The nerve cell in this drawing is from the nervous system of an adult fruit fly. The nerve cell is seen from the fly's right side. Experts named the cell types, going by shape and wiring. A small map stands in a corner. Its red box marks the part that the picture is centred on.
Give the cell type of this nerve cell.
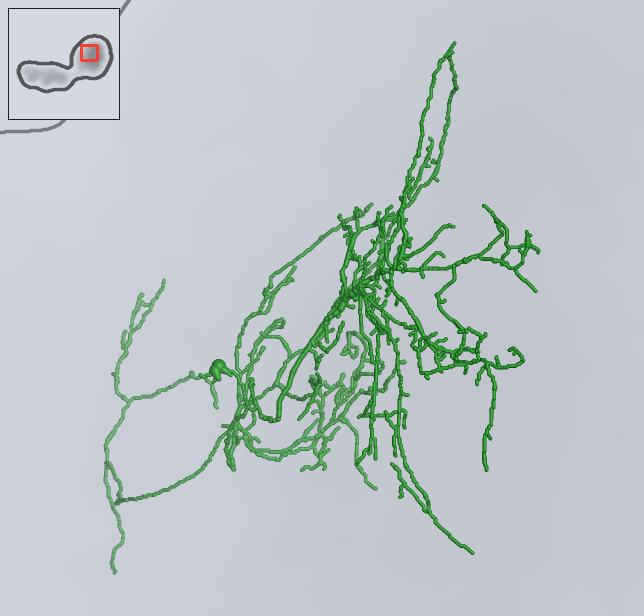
PLP231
